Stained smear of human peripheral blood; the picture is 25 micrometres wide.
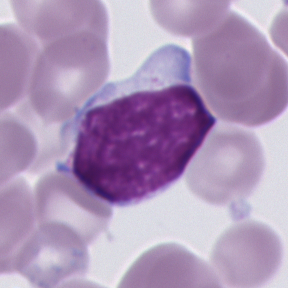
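Large granular lymphocyte, the central cell in a stained peripheral blood smear. The cell measures about 15 by 11 micrometres and its nucleus about 13 by 9 micrometres, the nucleus filling about 70% of the cell's area. The chromatin is dark purple and coarsely clumped, with paler streaks between the clumps. The pale blue cytoplasm lies mostly on the upper side of the nucleus and forms only a thin rim elsewhere. A few tiny reddish dots lie in the cytoplasm above the nucleus.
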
